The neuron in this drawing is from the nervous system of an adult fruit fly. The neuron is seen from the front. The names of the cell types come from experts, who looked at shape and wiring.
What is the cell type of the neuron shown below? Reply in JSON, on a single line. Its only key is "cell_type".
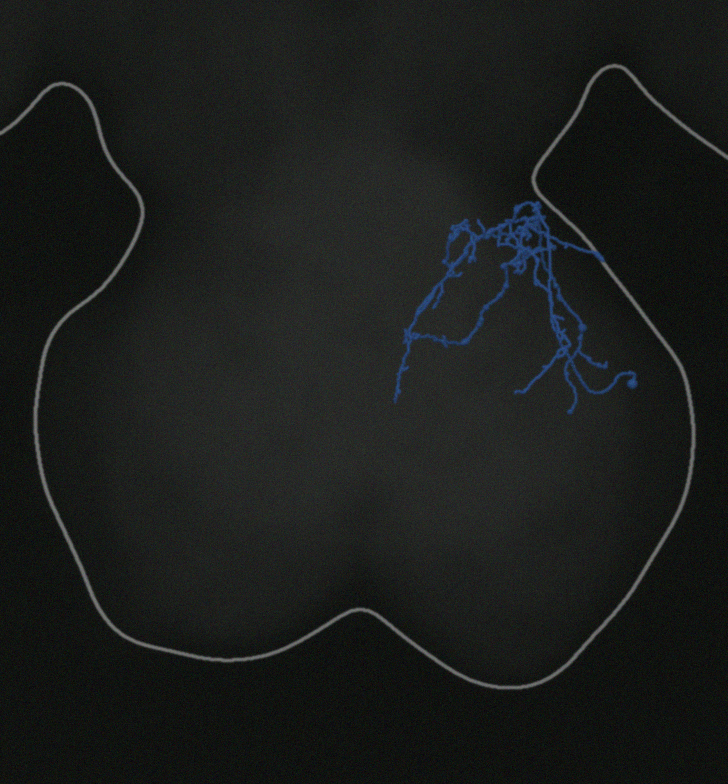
{"cell_type": "IN08A042"}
